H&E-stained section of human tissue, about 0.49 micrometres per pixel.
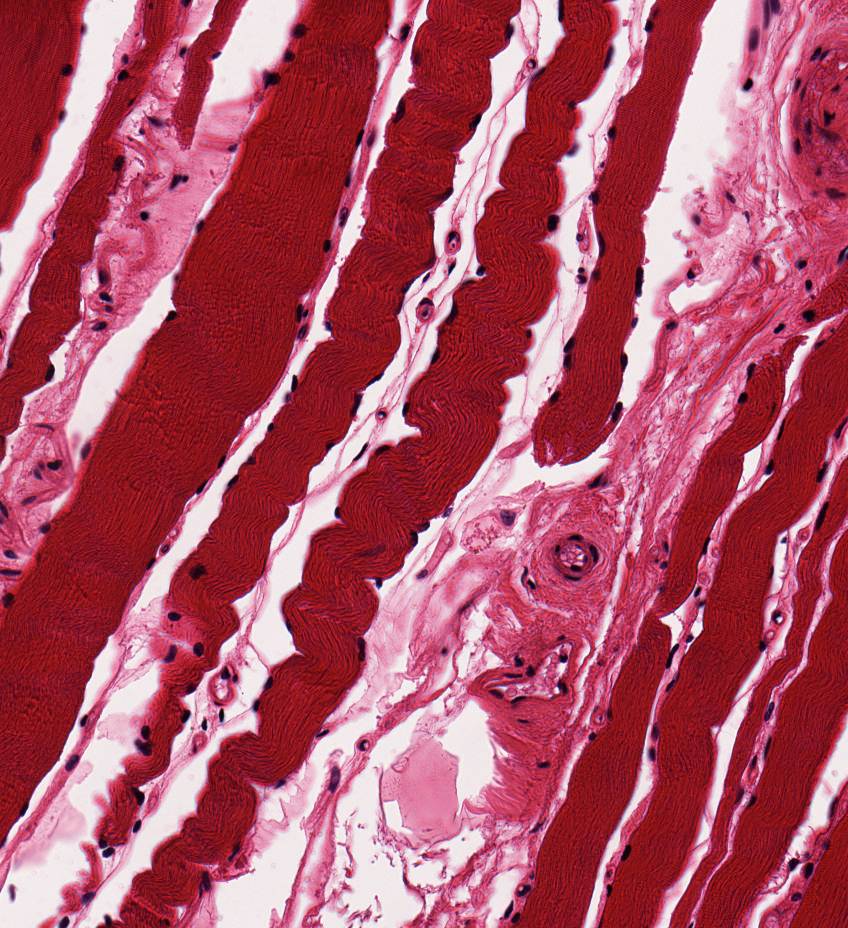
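Skeletal muscle, haematoxylin and eosin. Dark, flattened nuclei lie at the edges of the fibres, and fine transverse banding crosses them. Several fibres left of centre have wavy, scalloped outlines. Pale pink loose connective tissue separates groups of fibres, widest in the centre and at the right.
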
